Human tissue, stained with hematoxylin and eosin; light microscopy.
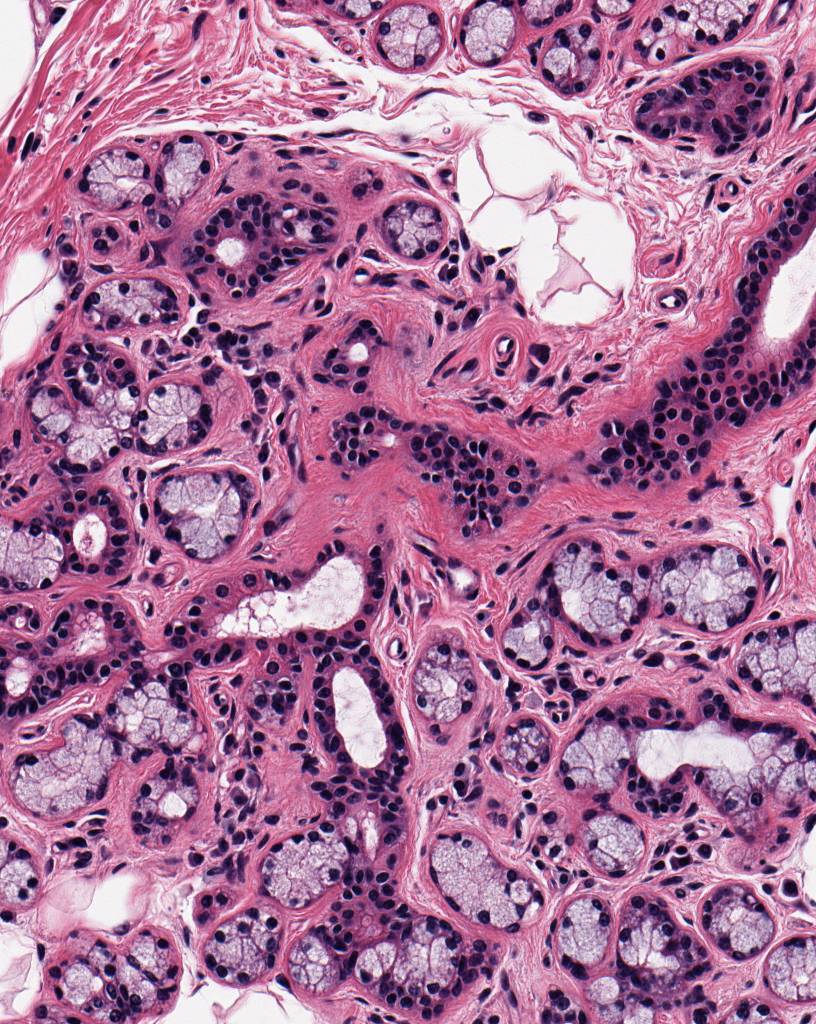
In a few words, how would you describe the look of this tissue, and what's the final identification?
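Closely packed rounded glandular units take up most of the field, separated by thin bands of pink fibrous stroma. Most acini, I note, are mucous, their cells holding pale grey-blue, finely vacuolated cytoplasm, with small dark nuclei flattened against the cell bases at each acinus's outer edge. I see no lymphoid follicles anywhere. This is minor salivary gland.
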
